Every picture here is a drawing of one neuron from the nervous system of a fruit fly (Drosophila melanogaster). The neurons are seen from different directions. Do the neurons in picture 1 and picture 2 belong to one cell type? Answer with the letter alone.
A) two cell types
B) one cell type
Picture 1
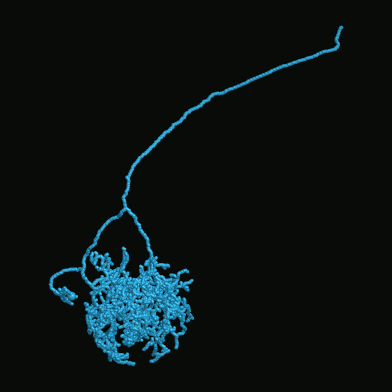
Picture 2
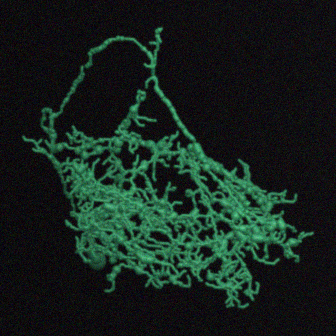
A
